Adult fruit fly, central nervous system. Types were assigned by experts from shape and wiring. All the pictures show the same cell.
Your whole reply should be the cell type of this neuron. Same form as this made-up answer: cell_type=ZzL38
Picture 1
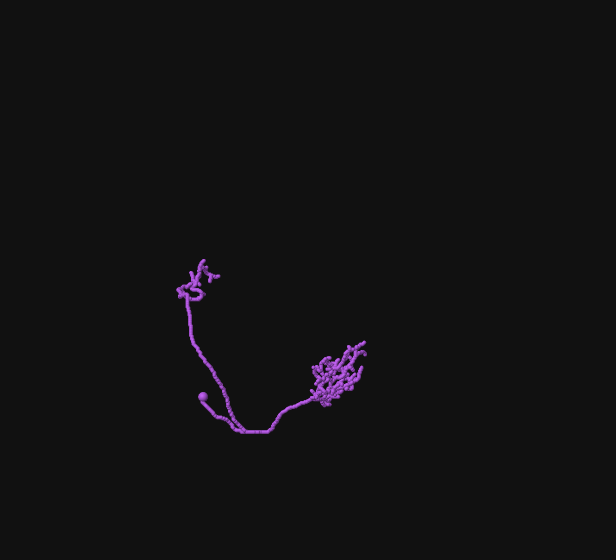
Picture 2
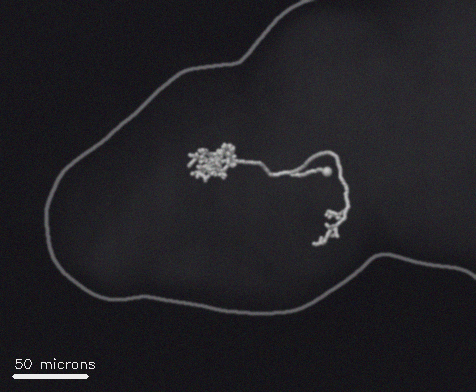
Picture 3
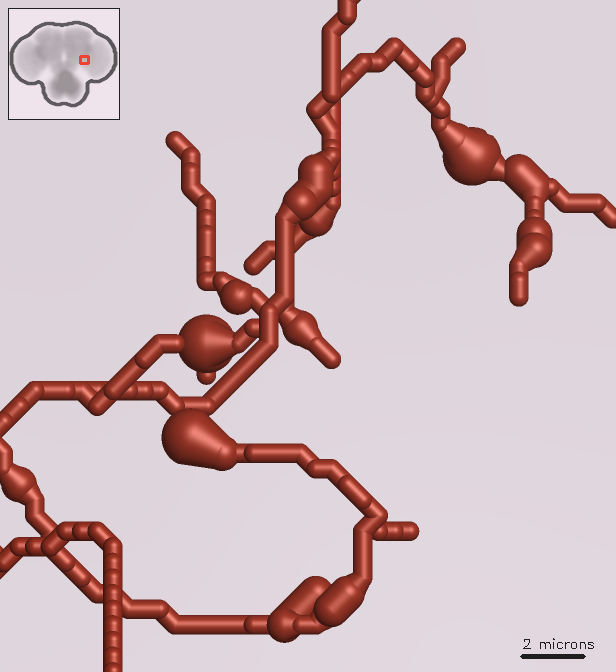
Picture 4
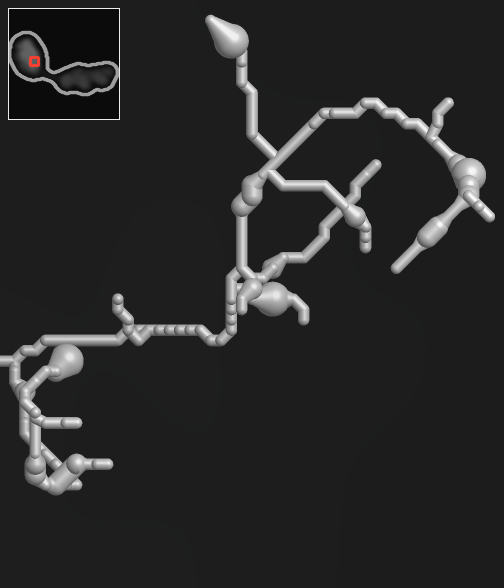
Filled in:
cell_type=MeLo4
